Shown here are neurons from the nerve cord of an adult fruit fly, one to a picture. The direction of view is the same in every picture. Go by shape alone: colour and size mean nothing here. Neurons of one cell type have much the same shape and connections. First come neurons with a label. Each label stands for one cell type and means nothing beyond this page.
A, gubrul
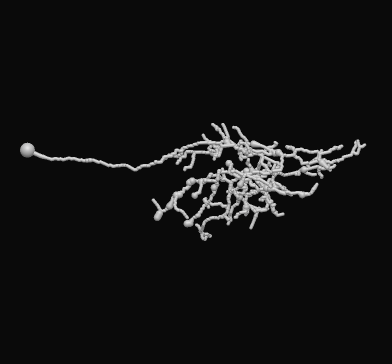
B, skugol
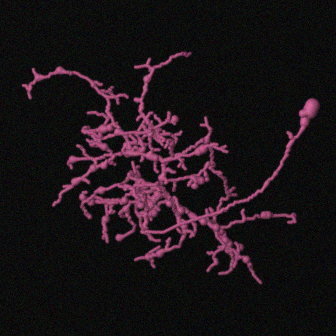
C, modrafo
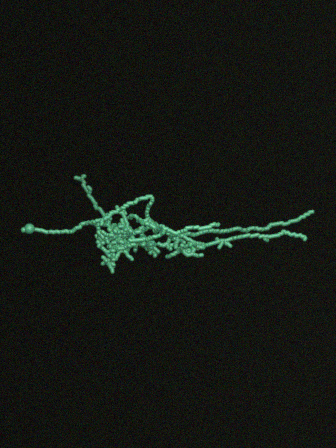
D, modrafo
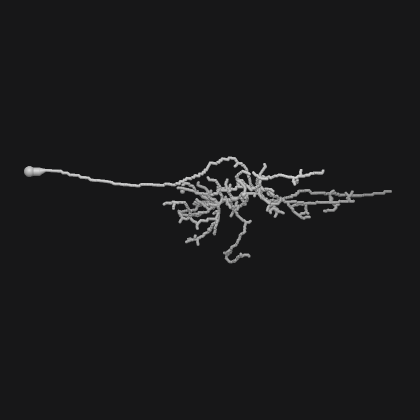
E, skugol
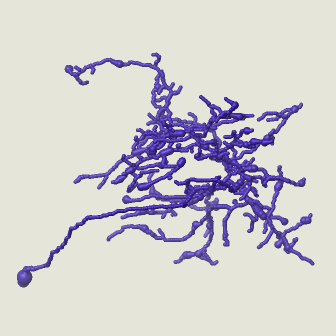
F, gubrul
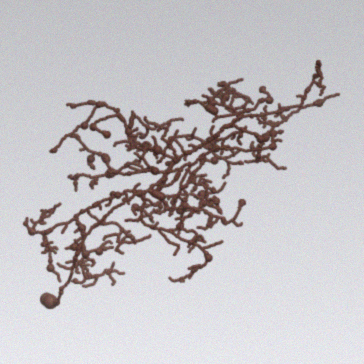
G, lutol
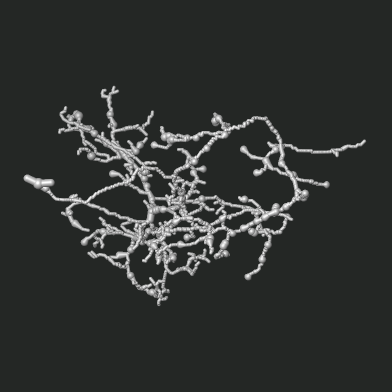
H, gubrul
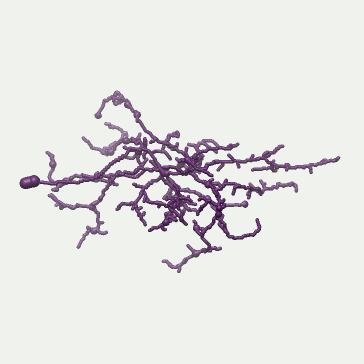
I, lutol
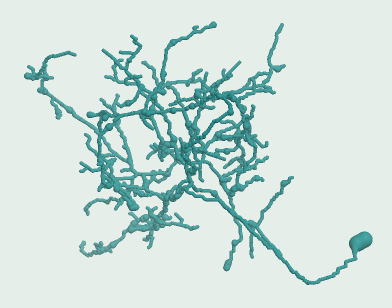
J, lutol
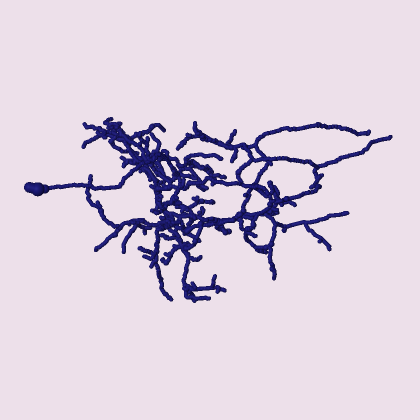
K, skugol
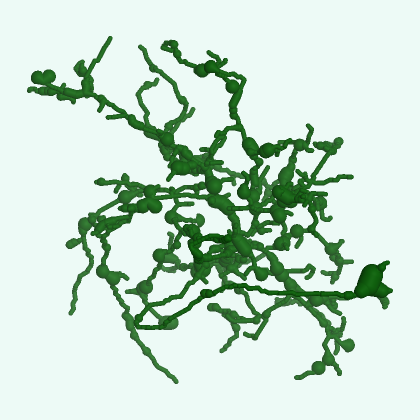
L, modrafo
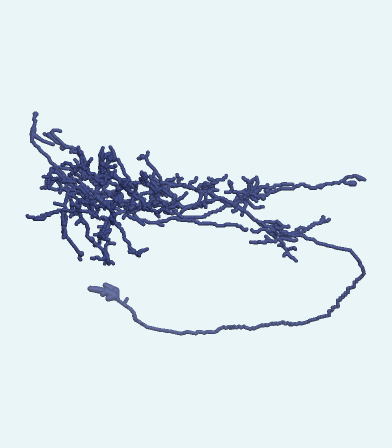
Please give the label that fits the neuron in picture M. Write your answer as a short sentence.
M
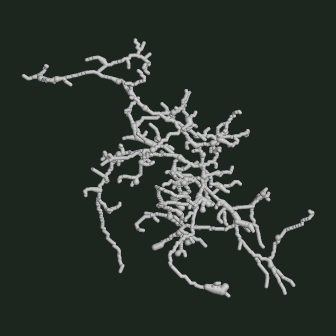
It belongs to skugol.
